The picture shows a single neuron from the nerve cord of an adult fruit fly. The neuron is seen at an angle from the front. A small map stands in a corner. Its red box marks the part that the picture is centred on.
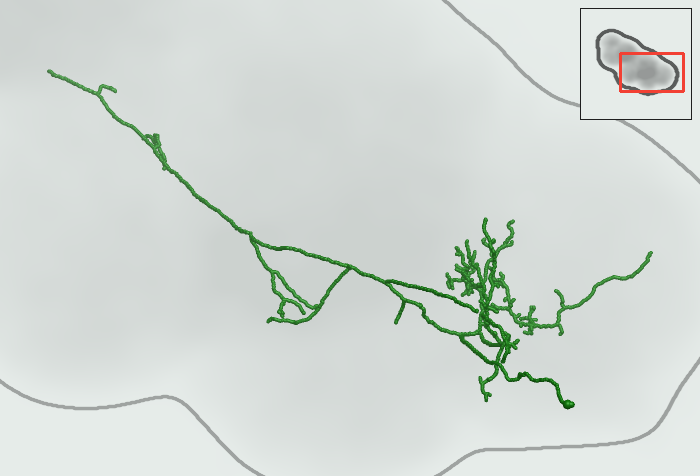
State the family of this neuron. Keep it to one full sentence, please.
The neuron here is of family hemilineage 10B.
